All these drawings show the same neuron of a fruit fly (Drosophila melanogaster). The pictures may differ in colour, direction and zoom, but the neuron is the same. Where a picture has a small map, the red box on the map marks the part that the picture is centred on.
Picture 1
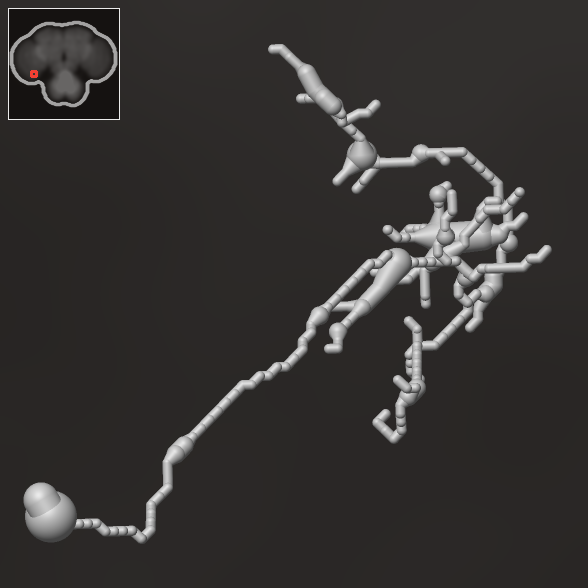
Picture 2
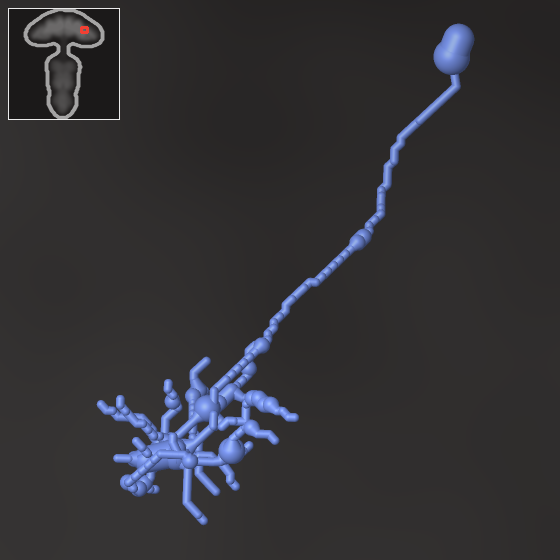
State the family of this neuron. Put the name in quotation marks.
"Dm"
